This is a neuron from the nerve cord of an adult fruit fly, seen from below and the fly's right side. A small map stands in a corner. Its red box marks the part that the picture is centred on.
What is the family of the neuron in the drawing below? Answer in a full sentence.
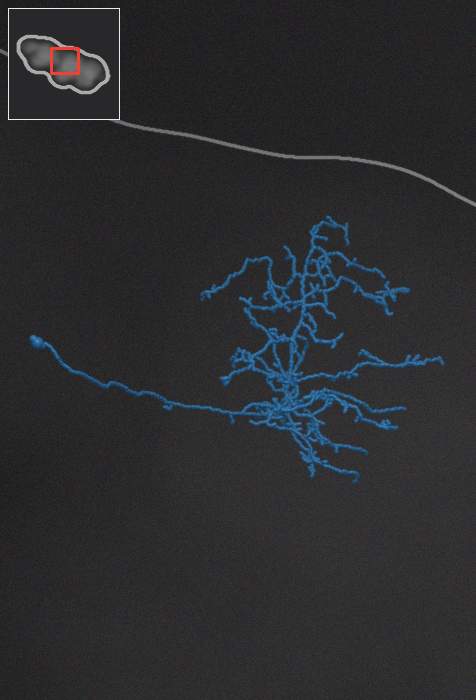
The family is hemilineage 20A.22A.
